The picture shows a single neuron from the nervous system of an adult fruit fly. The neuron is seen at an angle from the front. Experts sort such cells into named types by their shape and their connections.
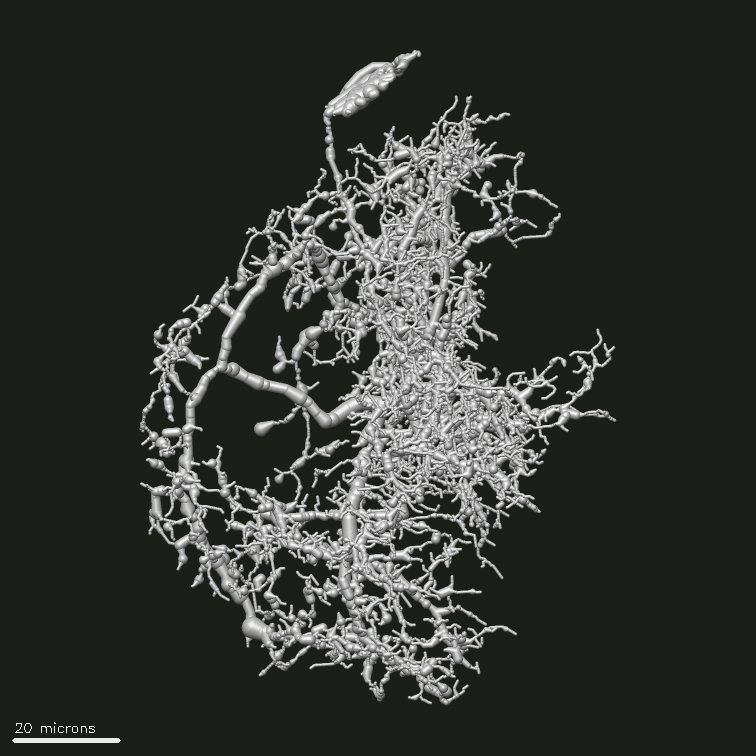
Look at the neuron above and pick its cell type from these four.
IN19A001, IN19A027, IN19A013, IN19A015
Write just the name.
IN19A001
